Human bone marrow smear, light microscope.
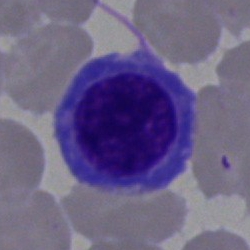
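Erythroblast, central cell in a stained human bone marrow smear. Outline slightly irregular and angular, not smoothly round. Nucleus fills most of the cell. No granules visible in the cytoplasm. Thin thread runs upward from the top edge.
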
